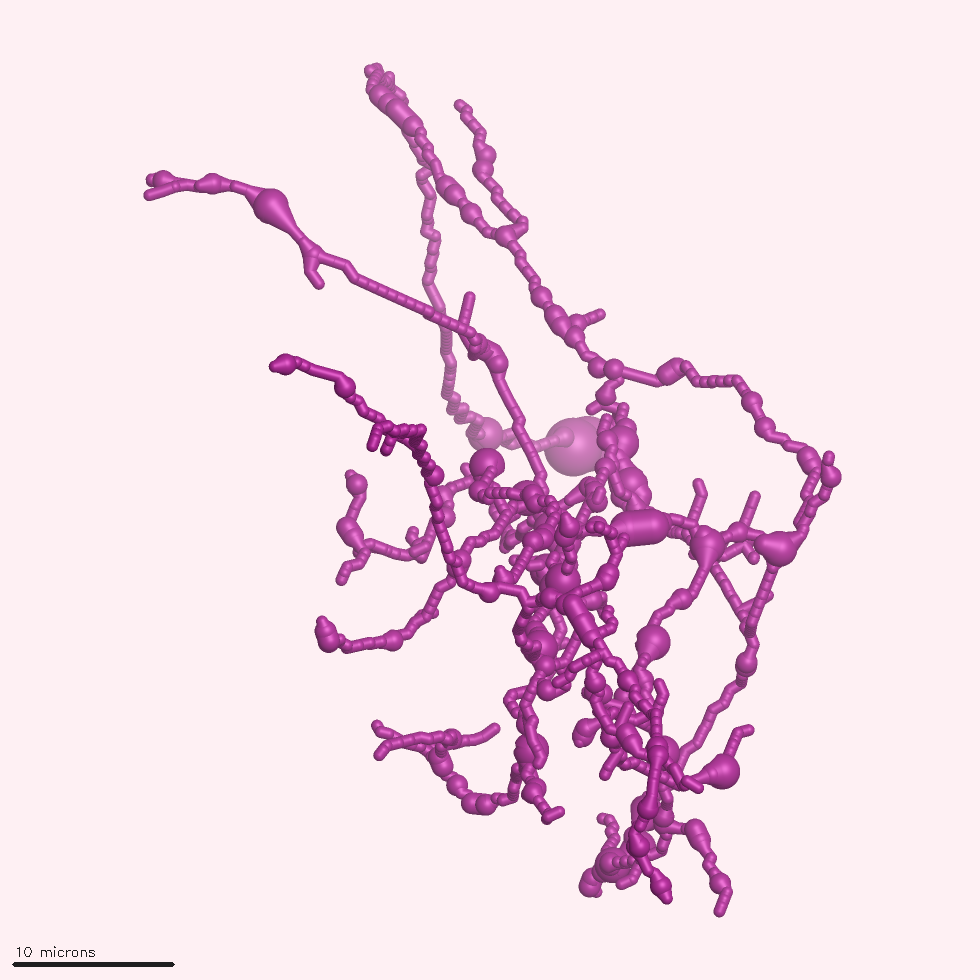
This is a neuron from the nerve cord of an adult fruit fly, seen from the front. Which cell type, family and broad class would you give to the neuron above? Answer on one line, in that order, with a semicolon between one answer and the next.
IN20A.22A086; hemilineage 20A.22A; nerve-cord intrinsic neuron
